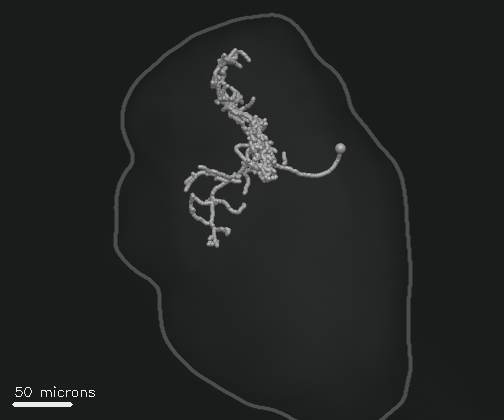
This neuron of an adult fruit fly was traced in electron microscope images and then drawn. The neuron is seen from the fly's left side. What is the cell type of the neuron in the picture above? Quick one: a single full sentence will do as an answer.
For this neuron, the cell type is AVLP521.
